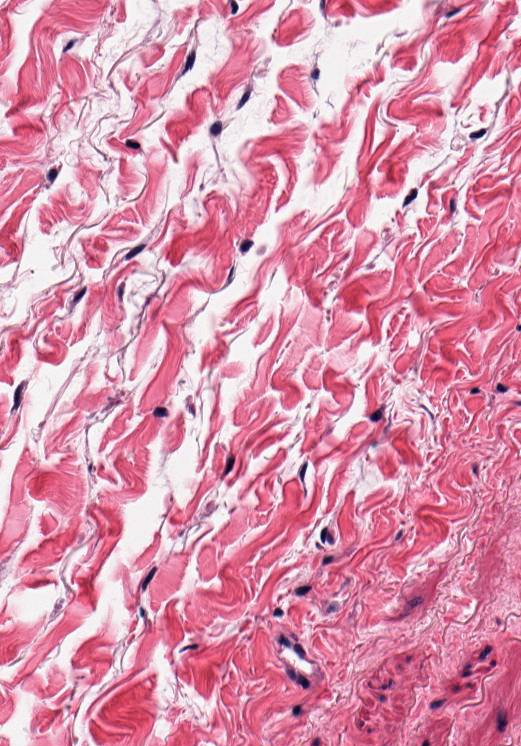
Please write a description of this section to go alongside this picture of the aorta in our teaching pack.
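What strikes me first is that nearly the whole field is thick, wavy, eosin-pink collagen bundles. Between them lie sparse, small, dark, elongated fibroblast nuclei. In the lower right corner, though, the tissue is paler, more finely fibrillar and more compact, with more nuclei. I see no fat cells.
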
